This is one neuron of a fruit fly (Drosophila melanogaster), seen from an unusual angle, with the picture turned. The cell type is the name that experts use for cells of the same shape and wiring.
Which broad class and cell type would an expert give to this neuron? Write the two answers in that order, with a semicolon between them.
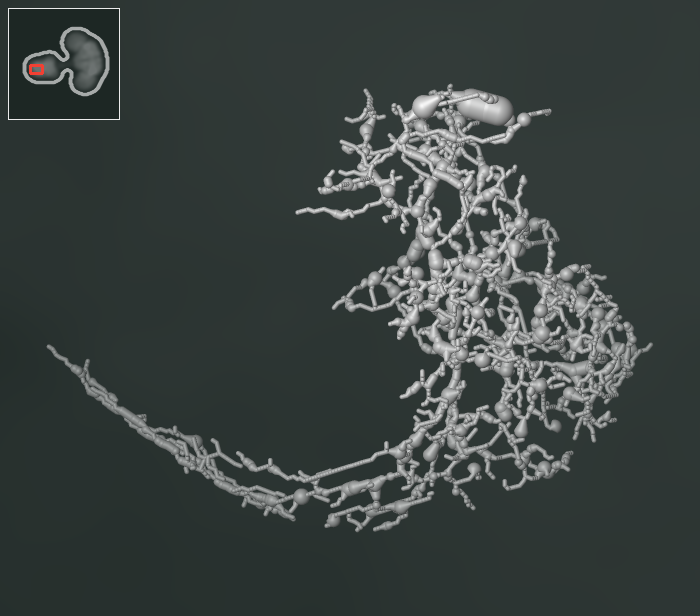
nerve-cord intrinsic neuron; INXXX379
